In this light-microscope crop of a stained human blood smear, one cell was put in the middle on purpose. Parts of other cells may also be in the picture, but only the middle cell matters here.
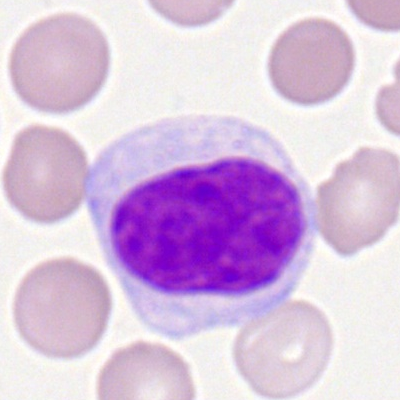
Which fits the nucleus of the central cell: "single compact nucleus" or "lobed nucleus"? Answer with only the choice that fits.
Single compact nucleus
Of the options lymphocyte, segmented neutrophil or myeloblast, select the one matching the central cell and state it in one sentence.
Answering briefly, the cell in the middle is a lymphocyte.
